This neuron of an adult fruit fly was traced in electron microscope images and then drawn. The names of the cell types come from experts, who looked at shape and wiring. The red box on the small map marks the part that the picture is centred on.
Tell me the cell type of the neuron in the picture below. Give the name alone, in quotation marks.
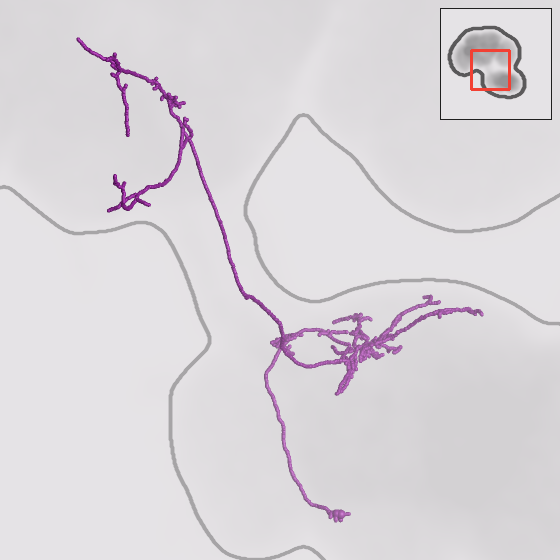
"AN06A027"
